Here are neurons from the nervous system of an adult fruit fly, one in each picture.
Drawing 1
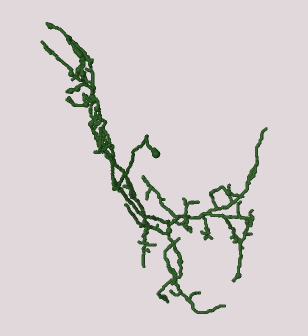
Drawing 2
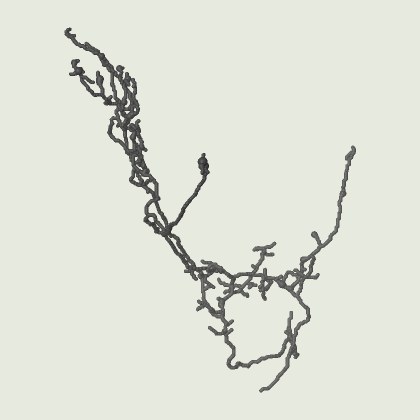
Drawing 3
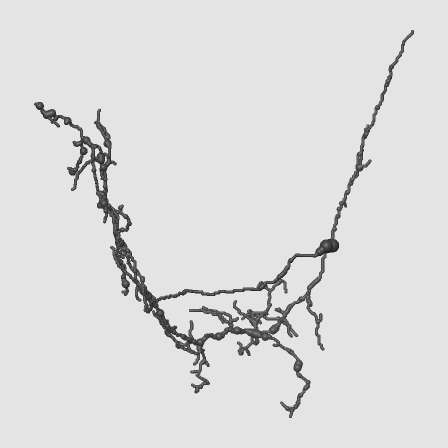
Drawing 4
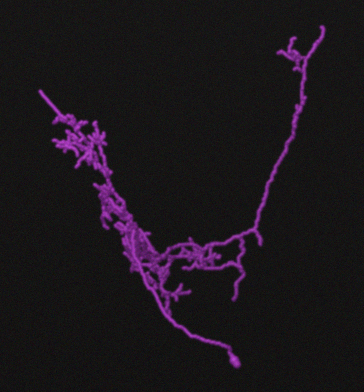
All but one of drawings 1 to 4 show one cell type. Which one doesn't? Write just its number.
4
